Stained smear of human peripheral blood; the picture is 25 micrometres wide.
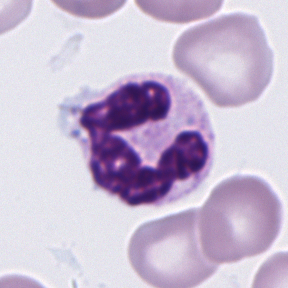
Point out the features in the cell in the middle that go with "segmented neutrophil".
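Segmented neutrophil: most of what is seen fits, one thing does not.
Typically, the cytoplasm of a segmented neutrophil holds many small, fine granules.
The fine, faint pinkish granules in this cytoplasm go with that.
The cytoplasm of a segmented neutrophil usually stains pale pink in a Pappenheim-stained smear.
Against this, a pale bluish ragged fringe projects from the left edge of the cell. Also seen: the chain of lobes curves around a central patch of cytoplasm, open toward the right, and the chromatin is dark purple and coarsely clumped.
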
